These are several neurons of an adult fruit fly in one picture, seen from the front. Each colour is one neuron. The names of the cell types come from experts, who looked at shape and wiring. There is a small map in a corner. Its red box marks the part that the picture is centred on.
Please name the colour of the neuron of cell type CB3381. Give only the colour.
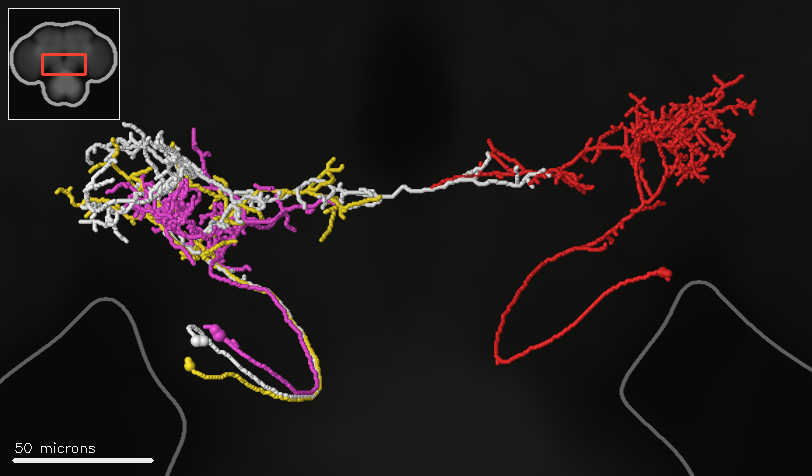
red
